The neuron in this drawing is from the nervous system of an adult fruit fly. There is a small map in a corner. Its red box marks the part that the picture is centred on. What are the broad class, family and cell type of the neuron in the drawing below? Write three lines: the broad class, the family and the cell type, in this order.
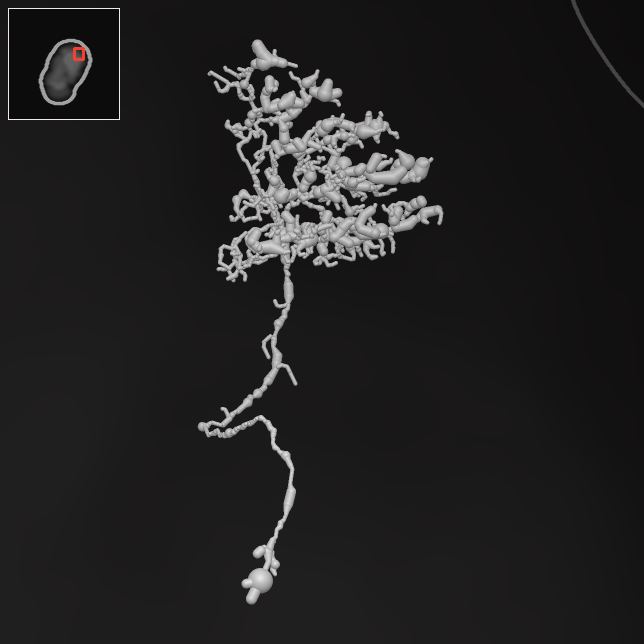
optic-lobe intrinsic neuron
Dm
Dm4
